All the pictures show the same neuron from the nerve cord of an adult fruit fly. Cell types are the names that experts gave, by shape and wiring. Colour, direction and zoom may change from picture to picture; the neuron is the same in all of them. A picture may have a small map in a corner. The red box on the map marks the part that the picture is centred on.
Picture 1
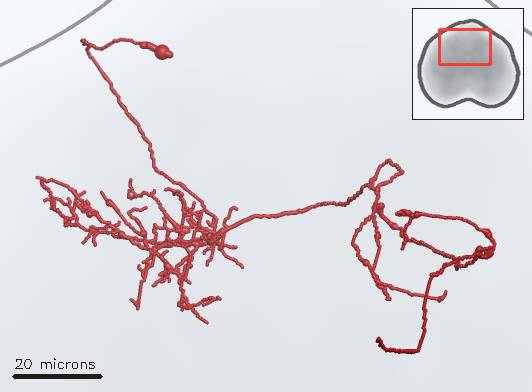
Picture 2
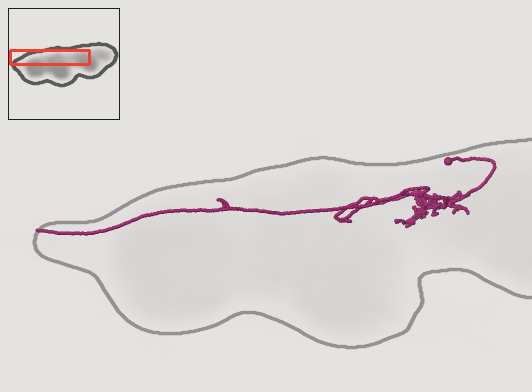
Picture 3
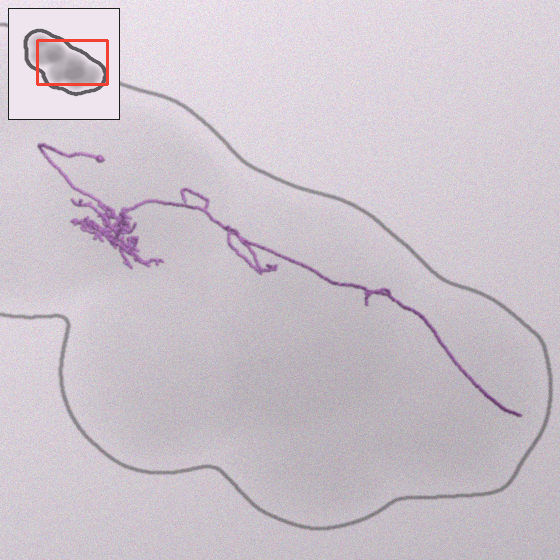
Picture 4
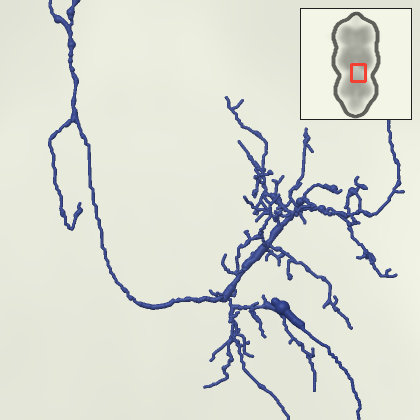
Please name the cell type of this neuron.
AN19B093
